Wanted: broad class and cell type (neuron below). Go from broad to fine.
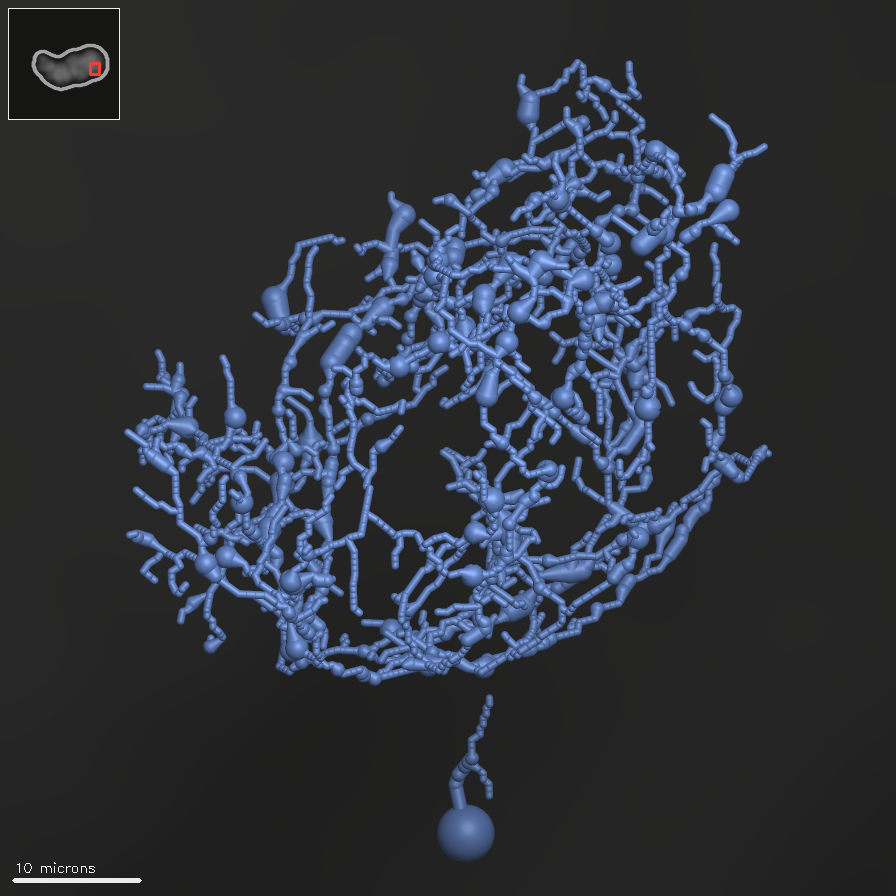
central-brain intrinsic neuron; CB1955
